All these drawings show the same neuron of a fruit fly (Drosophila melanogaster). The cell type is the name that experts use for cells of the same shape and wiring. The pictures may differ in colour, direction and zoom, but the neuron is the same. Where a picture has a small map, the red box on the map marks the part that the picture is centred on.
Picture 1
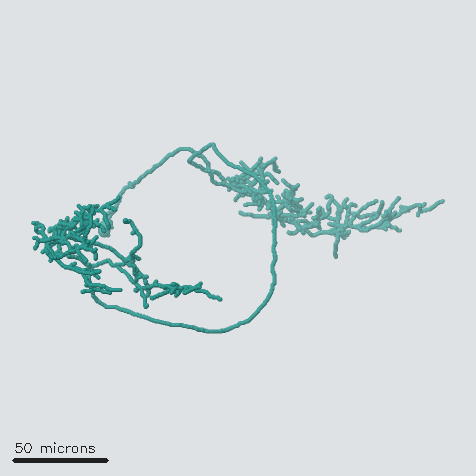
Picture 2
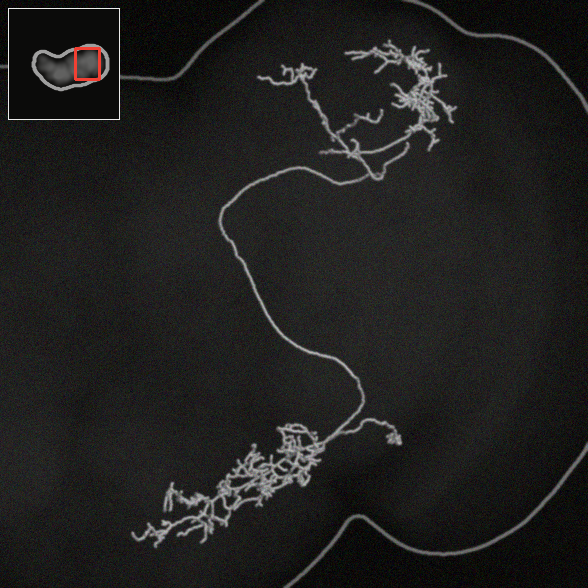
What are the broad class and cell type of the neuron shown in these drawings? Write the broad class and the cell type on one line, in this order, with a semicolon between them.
central-brain intrinsic neuron; GNG664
